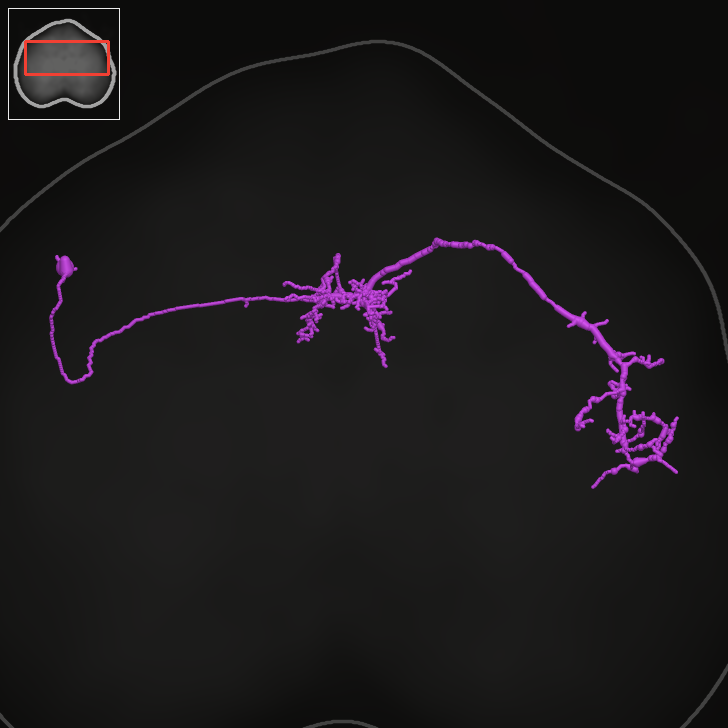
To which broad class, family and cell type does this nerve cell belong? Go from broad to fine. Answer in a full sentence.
A nerve-cord intrinsic neuron of hemilineage 19B, type IN19B054.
